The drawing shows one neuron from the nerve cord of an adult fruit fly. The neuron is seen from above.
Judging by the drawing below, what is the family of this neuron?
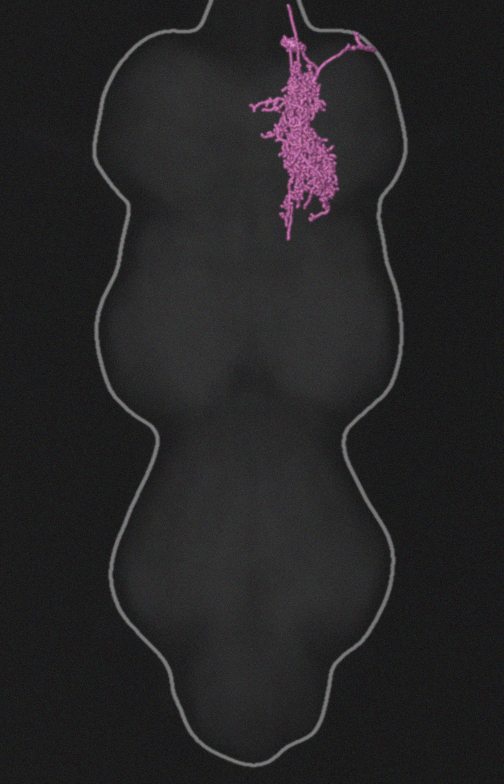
hemilineage 16B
